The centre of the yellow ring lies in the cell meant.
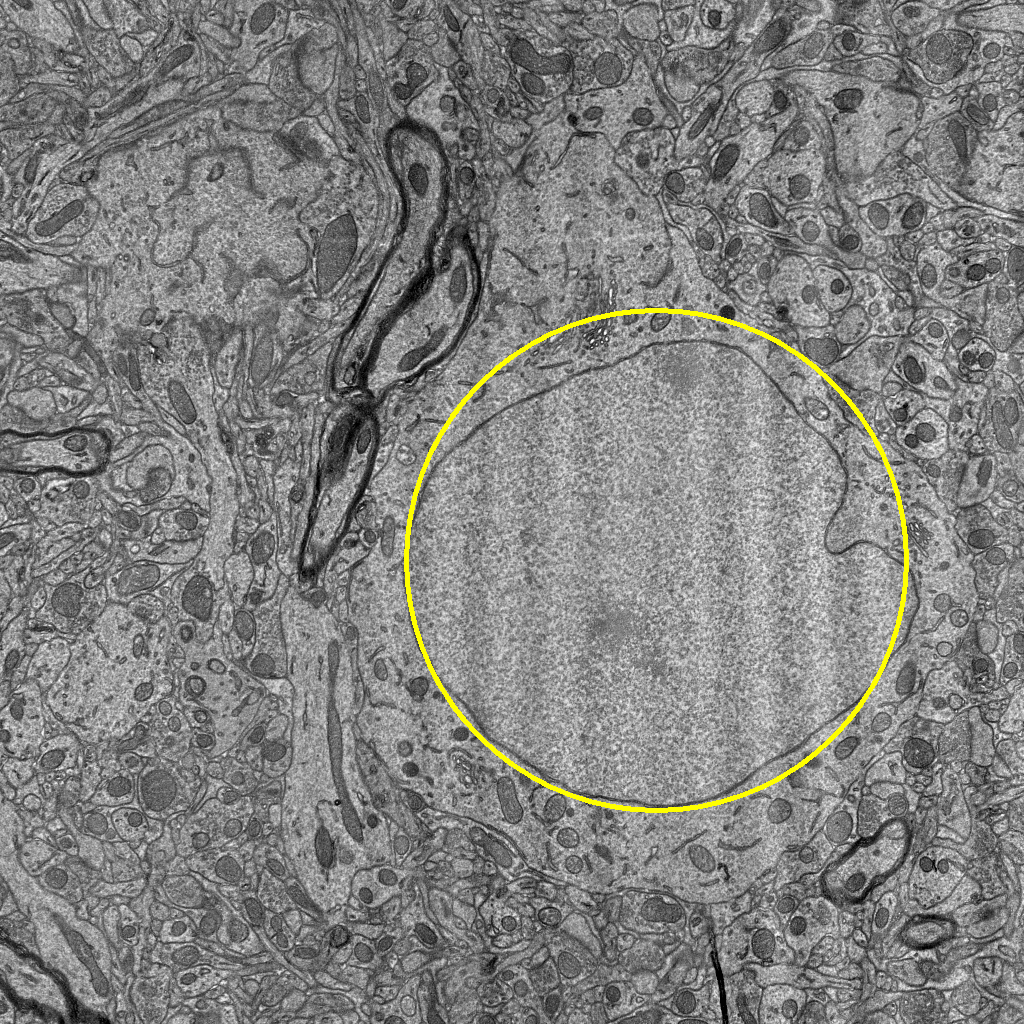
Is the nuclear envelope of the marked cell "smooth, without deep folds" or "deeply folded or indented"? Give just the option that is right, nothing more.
Deeply folded or indented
